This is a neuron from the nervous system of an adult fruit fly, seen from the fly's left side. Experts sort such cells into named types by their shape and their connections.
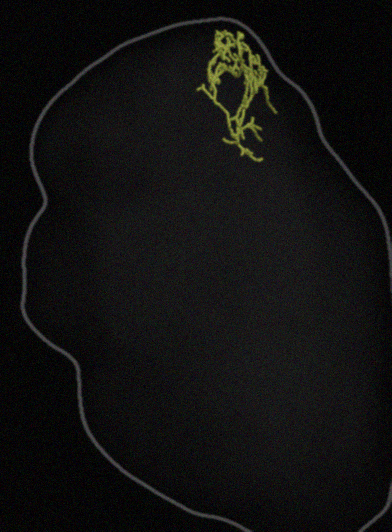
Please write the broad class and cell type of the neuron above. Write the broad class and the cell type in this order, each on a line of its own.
central-brain intrinsic neuron
CB4022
